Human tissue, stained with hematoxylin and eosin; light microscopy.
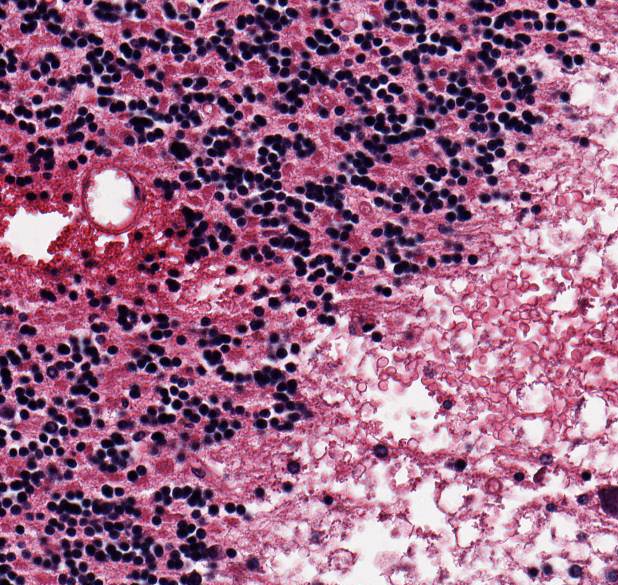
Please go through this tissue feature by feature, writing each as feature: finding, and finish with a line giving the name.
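Distribution: dense dark nuclei left and upper field; lower right pale, loose, few nuclei
Nuclei: small, round, dark, closely similar in size
Cytoplasm: little or none visible
Vessel: small, upper left, round and mostly empty lumen
Name: cerebellum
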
